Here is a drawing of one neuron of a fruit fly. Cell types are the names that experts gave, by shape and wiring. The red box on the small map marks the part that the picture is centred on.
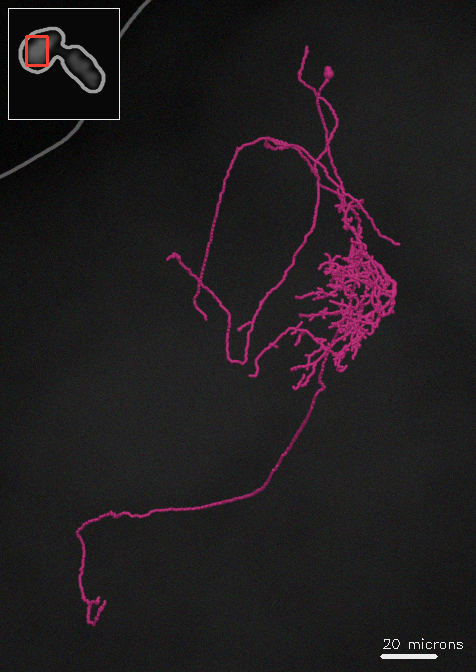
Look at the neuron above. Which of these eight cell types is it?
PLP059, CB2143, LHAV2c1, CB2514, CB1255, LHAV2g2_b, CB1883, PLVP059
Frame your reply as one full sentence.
The cell type for the neuron is LHAV2g2_b.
